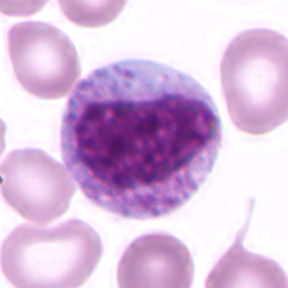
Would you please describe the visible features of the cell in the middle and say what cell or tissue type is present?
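Round and smooth in outline, the cell holds a nucleus elongated from side to side across it. The chromatin is dark purple and mottled rather than evenly smooth, and the cytoplasm is pale bluish-lilac. This is a metamyelocyte.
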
